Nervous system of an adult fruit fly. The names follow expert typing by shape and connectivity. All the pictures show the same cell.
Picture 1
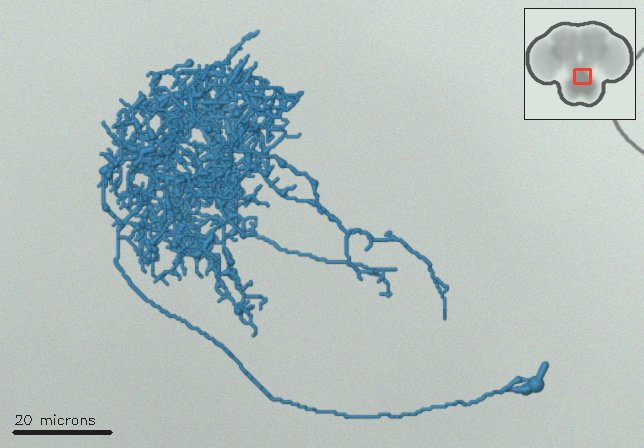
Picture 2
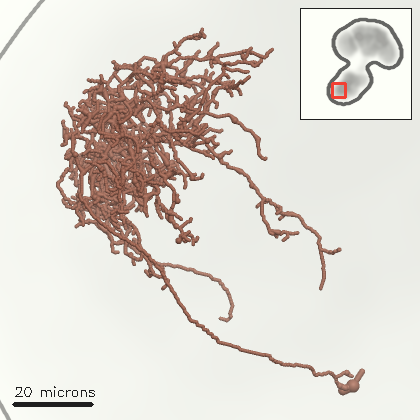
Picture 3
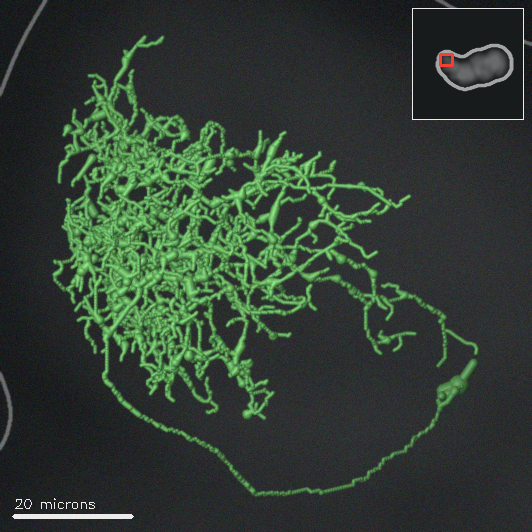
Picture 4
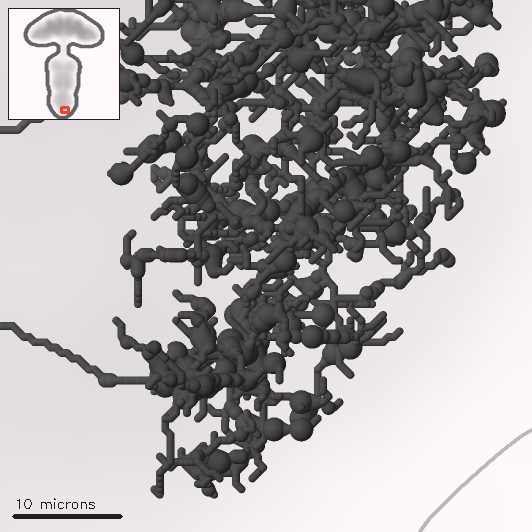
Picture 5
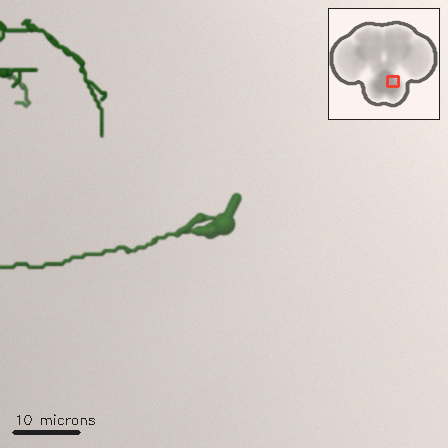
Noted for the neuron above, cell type: IN01A051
